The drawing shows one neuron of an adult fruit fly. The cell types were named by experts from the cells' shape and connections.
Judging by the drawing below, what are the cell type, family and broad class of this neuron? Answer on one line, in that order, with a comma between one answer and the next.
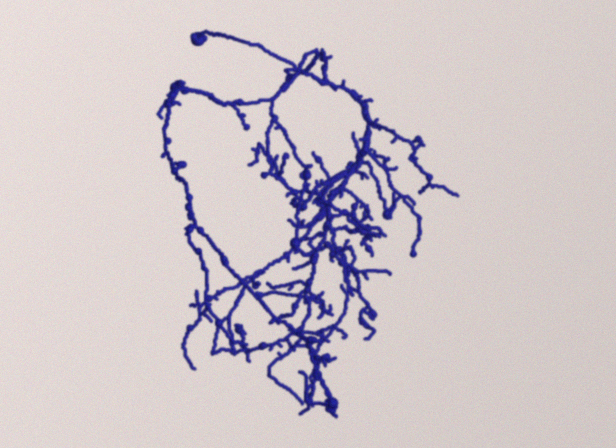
AVLP753m, hemilineage SLPad1_anterior, central-brain intrinsic neuron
